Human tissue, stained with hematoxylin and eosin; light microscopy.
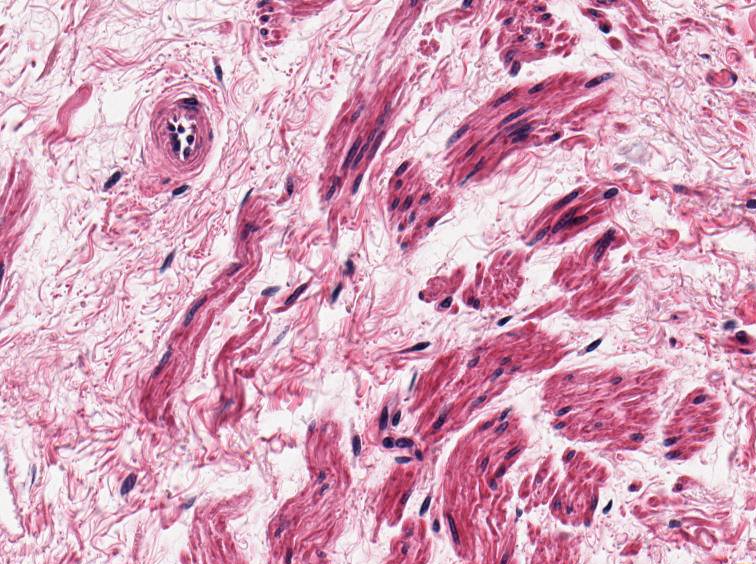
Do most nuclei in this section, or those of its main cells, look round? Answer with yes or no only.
No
